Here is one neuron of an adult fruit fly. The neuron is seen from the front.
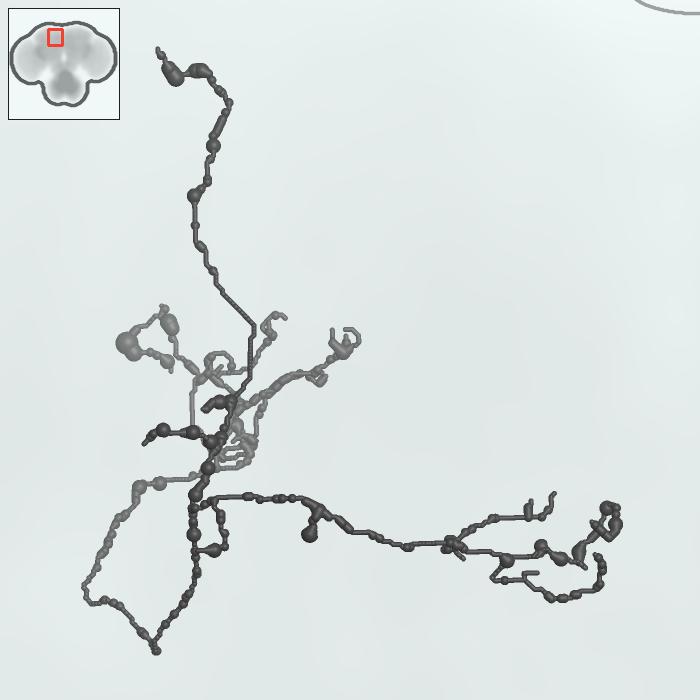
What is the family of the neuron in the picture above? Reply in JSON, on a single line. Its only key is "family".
{"family": "class Kenyon Cell"}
